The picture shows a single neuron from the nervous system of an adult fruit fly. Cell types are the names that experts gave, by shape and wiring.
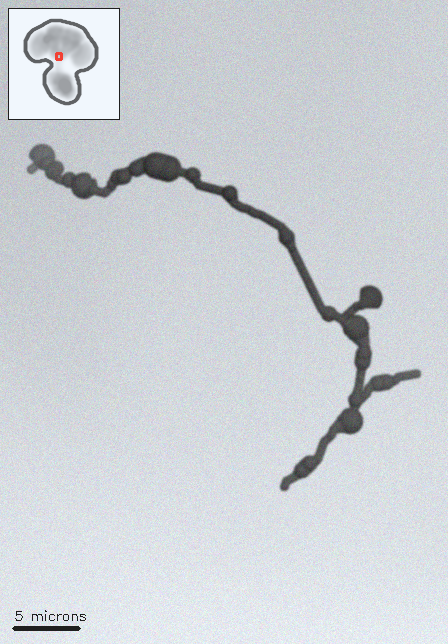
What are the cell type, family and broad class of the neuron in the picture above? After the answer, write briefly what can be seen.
It is of cell type BM_Hau. Its family is called class mechanosensory. It is a sensory neuron entering the brain. No cell body is drawn. By the scale bar it is about 30 microns wide in this view. It has a dozen or fewer branch ends.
